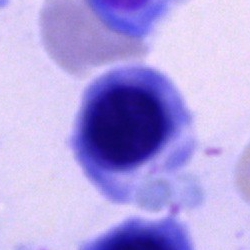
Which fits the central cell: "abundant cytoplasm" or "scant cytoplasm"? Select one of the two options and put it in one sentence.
Around its nucleus, the cell has no more than a narrow rim of cytoplasm.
